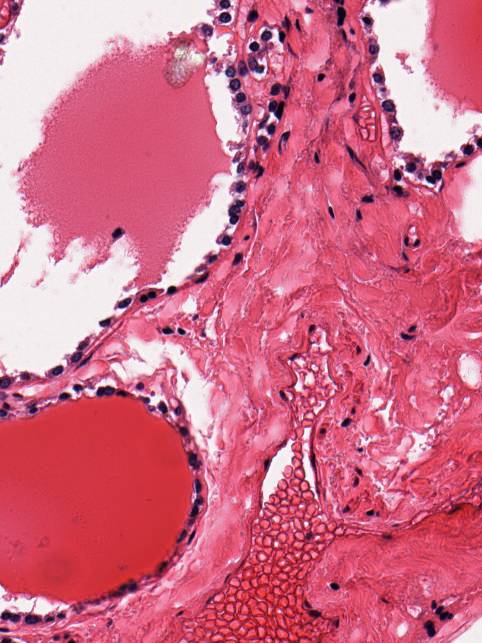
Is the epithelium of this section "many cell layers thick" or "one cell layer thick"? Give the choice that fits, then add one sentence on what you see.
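One cell layer thick. The spaces are lined by a single layer of flattened to low cuboidal cells with small dark round nuclei.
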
